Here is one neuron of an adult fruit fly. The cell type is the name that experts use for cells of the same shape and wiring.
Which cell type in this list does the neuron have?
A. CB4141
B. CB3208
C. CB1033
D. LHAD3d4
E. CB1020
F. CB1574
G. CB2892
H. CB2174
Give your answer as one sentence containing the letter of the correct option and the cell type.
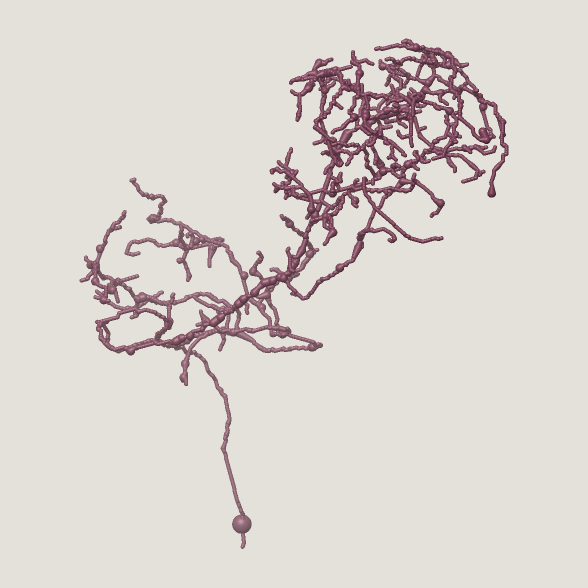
The neuron is a member of cell type LHAD3d4, given in option D.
